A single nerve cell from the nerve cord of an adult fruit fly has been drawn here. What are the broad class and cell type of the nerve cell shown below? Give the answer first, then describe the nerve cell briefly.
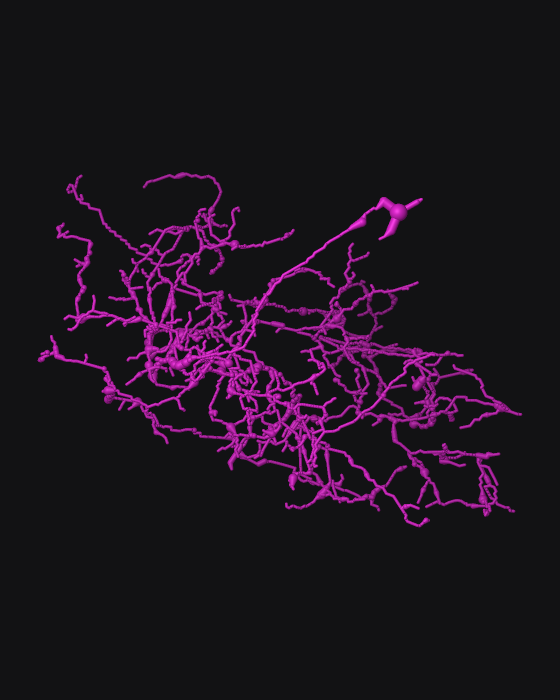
It is a nerve-cord intrinsic neuron. The cell type is INXXX416. The picture shows more than a hundred branch ends. As drawn here it is wider than it is tall.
